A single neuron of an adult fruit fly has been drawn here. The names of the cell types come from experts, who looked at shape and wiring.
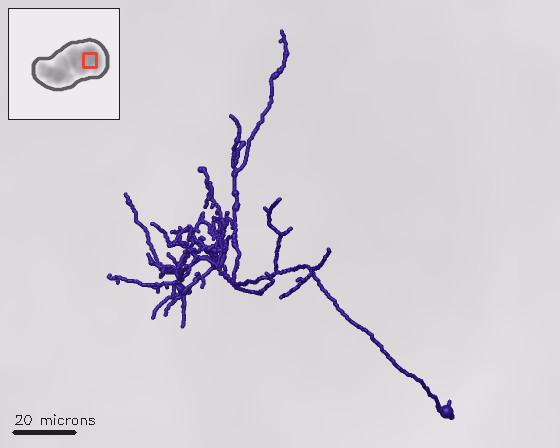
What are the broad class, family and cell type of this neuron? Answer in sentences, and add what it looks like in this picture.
Its broad class is central-brain intrinsic neuron. The family is hemilineage LALa1_posterior. The cell type is CB1654. The cell body can be seen at the lower right of the picture. From top to bottom in the picture it spans about 130 microns. The picture shows dozens of branch ends.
